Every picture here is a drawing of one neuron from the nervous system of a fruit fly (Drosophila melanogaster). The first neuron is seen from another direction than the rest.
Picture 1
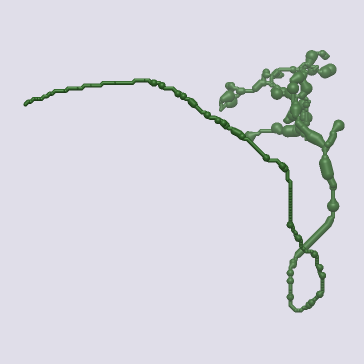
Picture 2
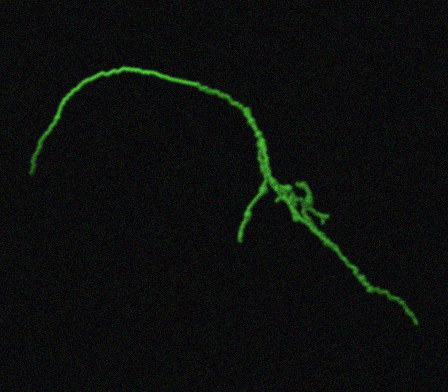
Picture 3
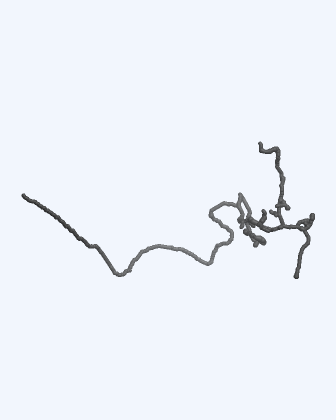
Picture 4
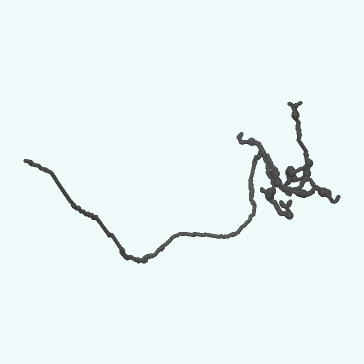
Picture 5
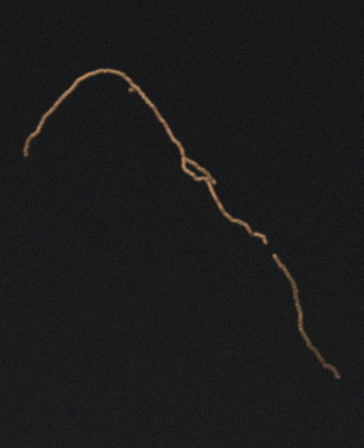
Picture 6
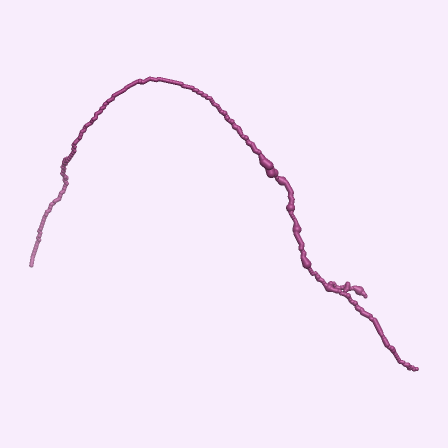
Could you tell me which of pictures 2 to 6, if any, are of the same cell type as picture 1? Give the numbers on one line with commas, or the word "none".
3, 4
